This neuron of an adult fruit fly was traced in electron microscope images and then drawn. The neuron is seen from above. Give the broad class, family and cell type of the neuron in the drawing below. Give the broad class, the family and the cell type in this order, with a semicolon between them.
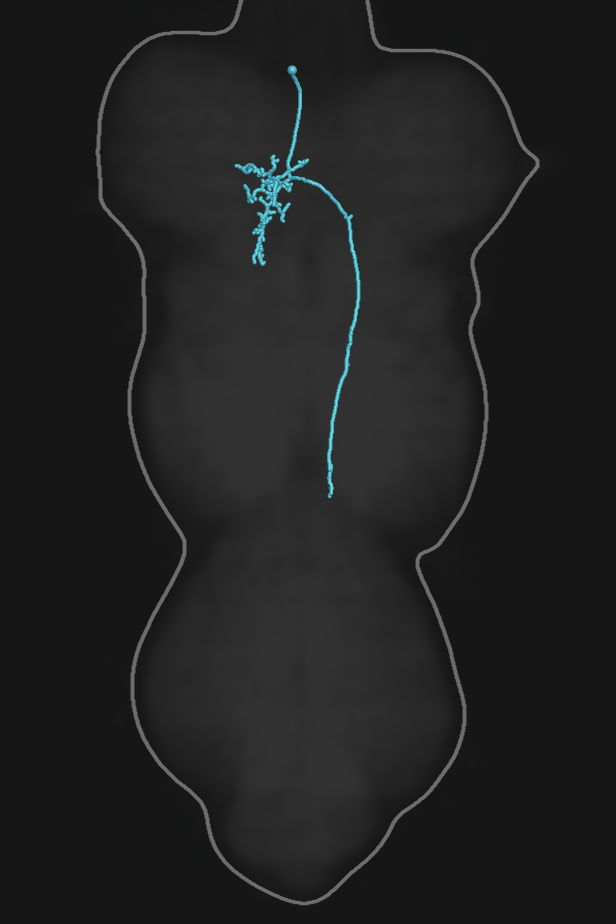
nerve-cord intrinsic neuron; hemilineage 10B; IN10B058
